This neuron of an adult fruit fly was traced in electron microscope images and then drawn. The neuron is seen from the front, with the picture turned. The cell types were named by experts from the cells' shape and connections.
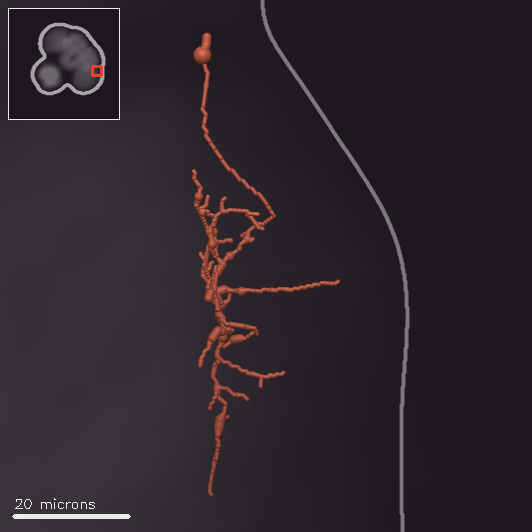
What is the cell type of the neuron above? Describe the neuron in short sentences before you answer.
The cell body is at the top of the picture. From top to bottom in the picture it spans about 80 microns. It is an optic-lobe intrinsic neuron. Its cell type is Dm-DRA2.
